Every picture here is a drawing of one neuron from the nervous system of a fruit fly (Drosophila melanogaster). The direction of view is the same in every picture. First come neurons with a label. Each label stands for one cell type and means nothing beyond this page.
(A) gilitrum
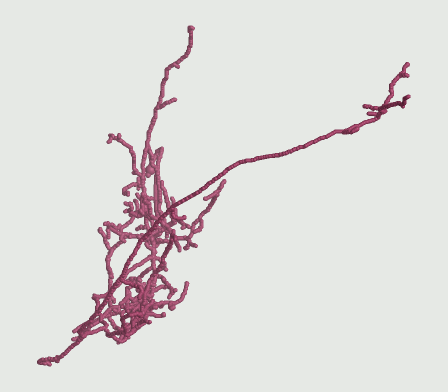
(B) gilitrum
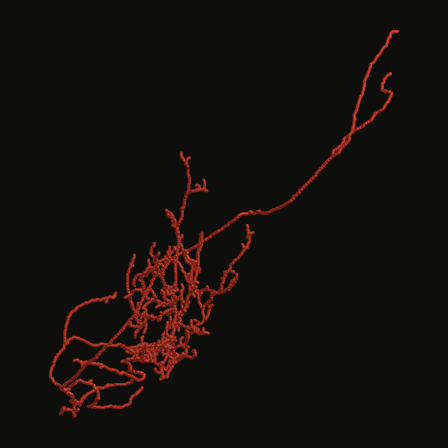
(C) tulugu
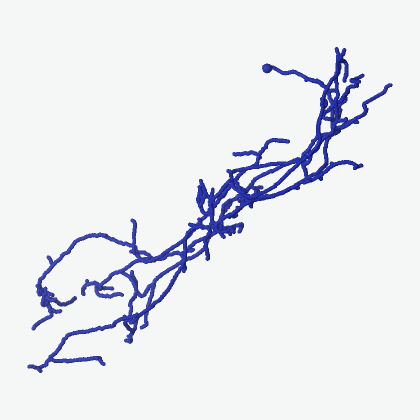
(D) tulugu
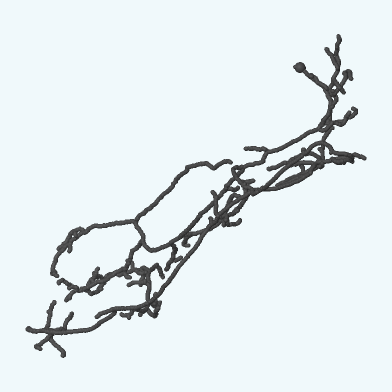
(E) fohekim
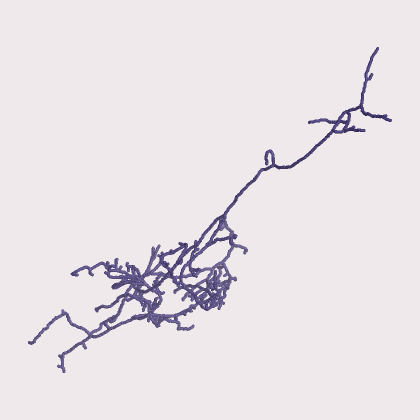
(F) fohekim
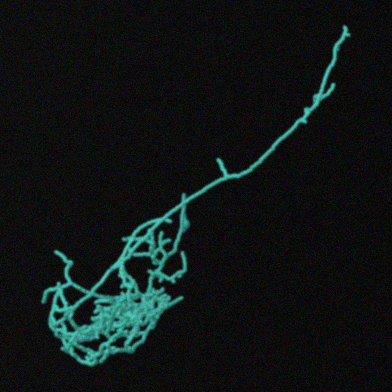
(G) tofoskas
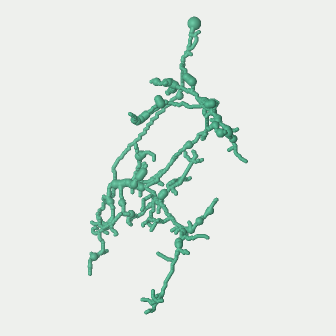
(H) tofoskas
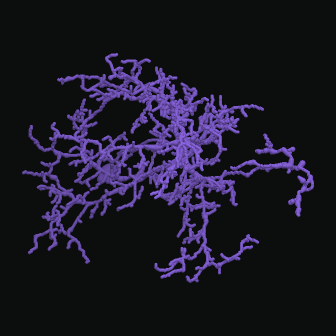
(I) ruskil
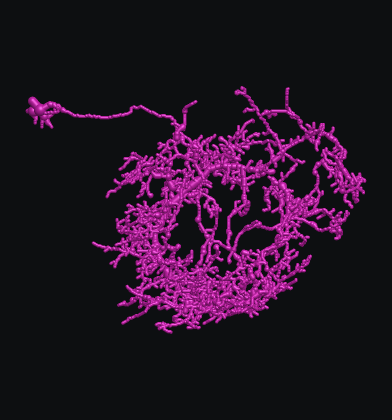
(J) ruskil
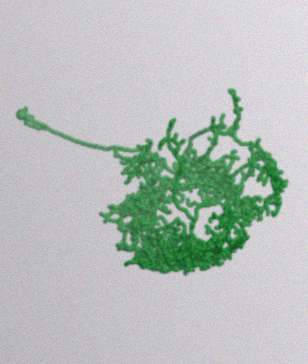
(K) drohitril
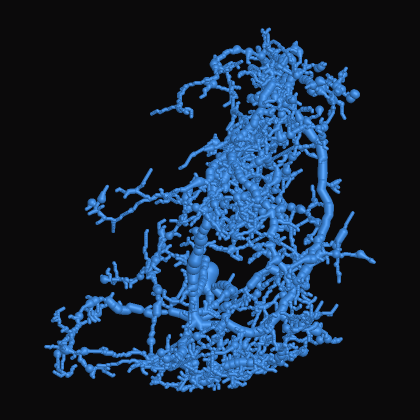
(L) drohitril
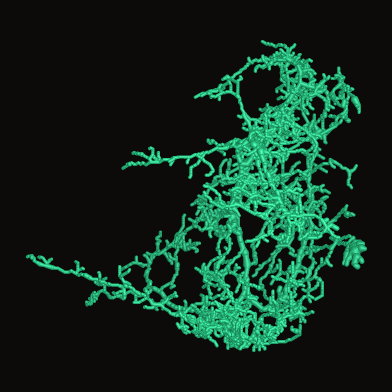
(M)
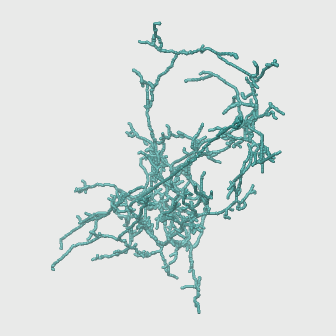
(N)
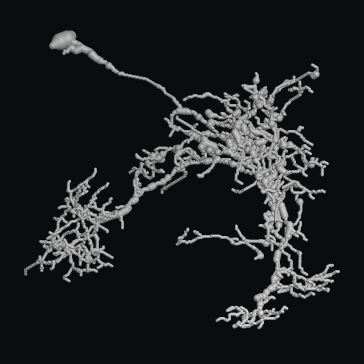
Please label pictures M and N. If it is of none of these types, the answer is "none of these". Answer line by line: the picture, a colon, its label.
M: none of these
N: none of these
